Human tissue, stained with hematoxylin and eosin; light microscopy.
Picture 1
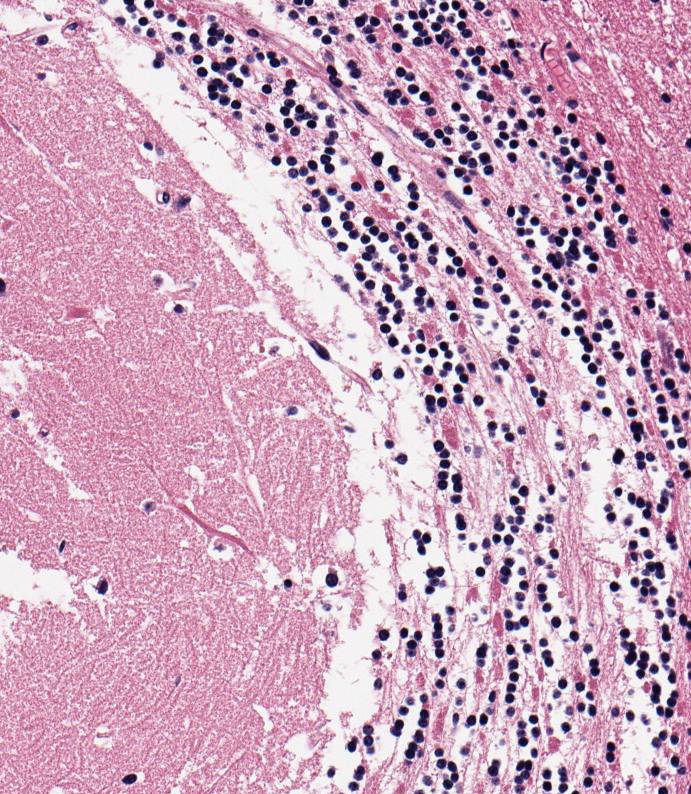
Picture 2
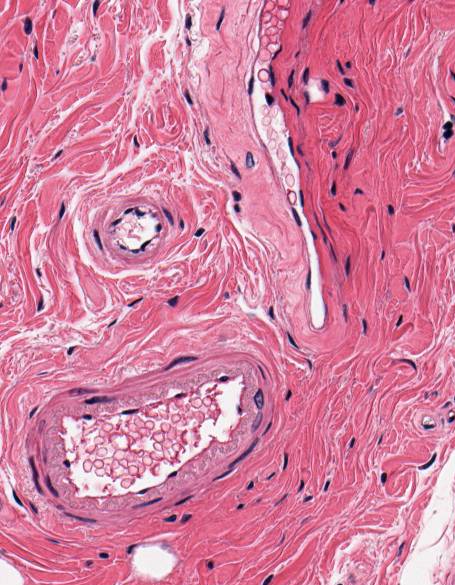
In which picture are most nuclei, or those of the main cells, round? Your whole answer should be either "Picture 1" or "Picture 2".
Picture 1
